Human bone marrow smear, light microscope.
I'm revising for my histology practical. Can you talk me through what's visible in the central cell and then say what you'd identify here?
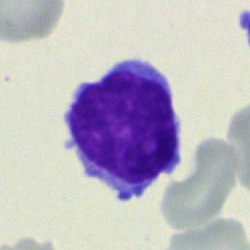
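The cell has a roughly round but uneven outline, with a bumpy border. Its chromatin is dark purple, showing patchy, slightly lighter areas rather than an even smoothness. No distinct granules are present in the cytoplasm. Small blue knob-like blebs project from the lower border. The cell is a lymphocyte.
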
